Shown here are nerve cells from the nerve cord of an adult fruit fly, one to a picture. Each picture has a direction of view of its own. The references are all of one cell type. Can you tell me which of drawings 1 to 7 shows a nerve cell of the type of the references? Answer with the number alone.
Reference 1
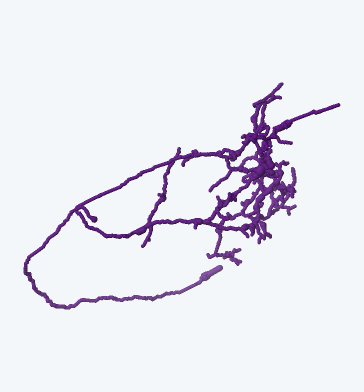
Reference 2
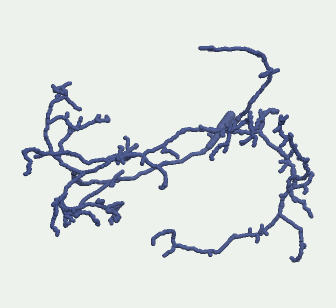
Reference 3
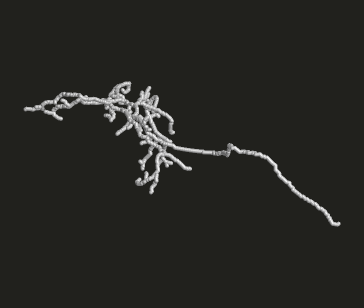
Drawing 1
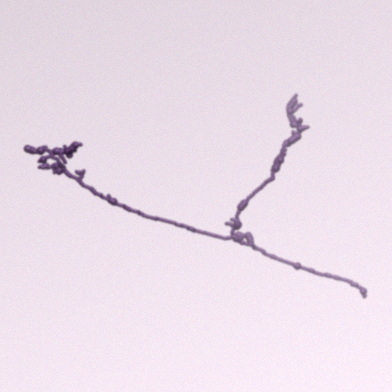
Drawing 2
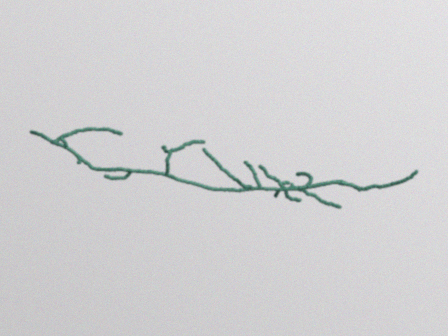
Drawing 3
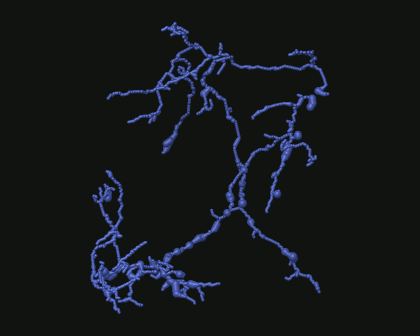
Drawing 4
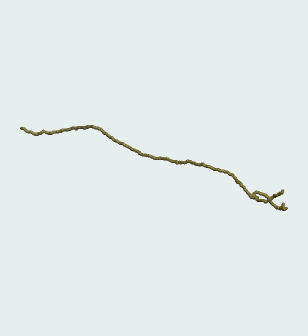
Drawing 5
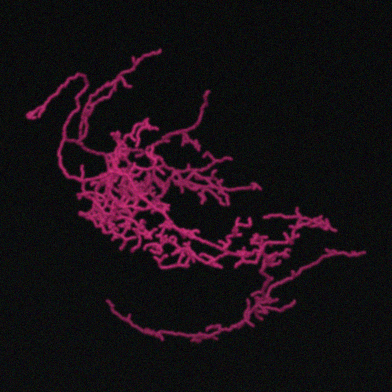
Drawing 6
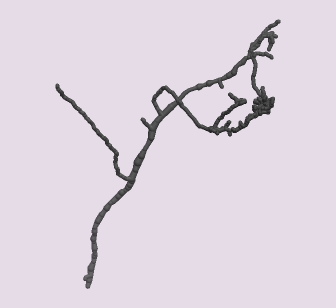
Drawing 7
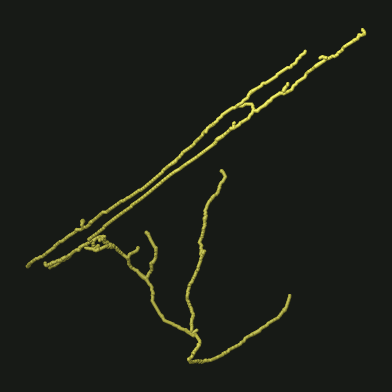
3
